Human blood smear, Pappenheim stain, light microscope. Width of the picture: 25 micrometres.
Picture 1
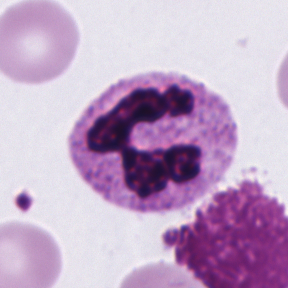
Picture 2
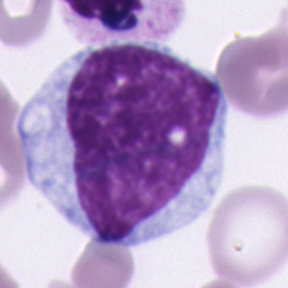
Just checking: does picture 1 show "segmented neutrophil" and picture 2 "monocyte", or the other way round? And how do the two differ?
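Let's take them in turn: the segmented neutrophil is in picture 1 and the monocyte in picture 2. In picture 1 the nucleus is divided into several lobes, linked in a C-shaped curve that opens to the right, with dark purple, coarsely clumped chromatin. In picture 2 the nucleus fills most of the cell and measures about 17 by 13 micrometres.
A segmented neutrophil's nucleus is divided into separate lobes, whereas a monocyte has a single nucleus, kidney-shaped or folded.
Then the cytoplasm: the neutrophil's is abundant and pale pinkish-lilac, dotted evenly with fine lilac granules, while the monocyte's is pale greyish-blue with no visible granules.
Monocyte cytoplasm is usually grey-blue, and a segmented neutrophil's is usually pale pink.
The monocyte also has one small pale rounded clear area at the upper left, while the neutrophil shows no vacuoles. Neither outline has surface projections: the neutrophil's is roughly round to slightly oval, the monocyte's smooth. The neutrophil measures about 15 by 12 micrometres.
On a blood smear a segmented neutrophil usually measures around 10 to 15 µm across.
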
